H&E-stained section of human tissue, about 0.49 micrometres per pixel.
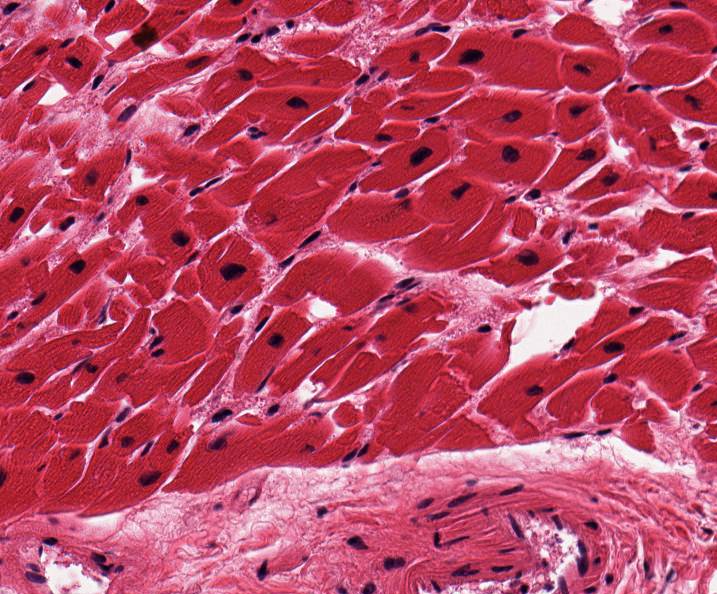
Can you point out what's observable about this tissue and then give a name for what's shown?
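Deeply eosinophilic muscle fibres fill most of the field, above a paler band along the bottom. The fibres branch and join their neighbours. Thin strands of pale loose stroma with small dark elongated nuclei lie between them. The bottom band is pale pink wavy fibres with scattered elongated dark nuclei. This is left ventricle of the heart.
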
